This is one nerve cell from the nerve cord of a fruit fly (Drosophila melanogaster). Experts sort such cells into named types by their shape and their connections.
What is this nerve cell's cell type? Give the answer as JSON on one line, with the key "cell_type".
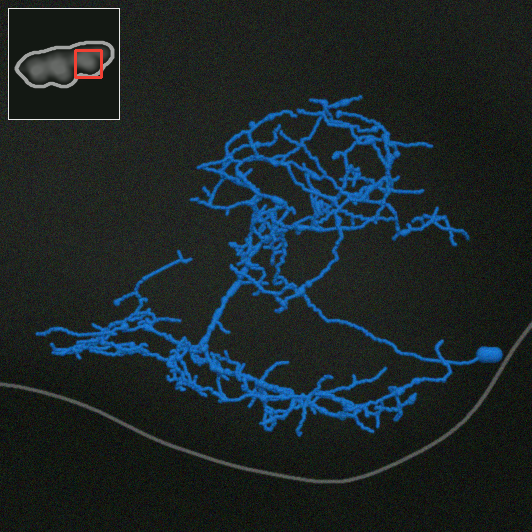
{"cell_type": "IN04B068"}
